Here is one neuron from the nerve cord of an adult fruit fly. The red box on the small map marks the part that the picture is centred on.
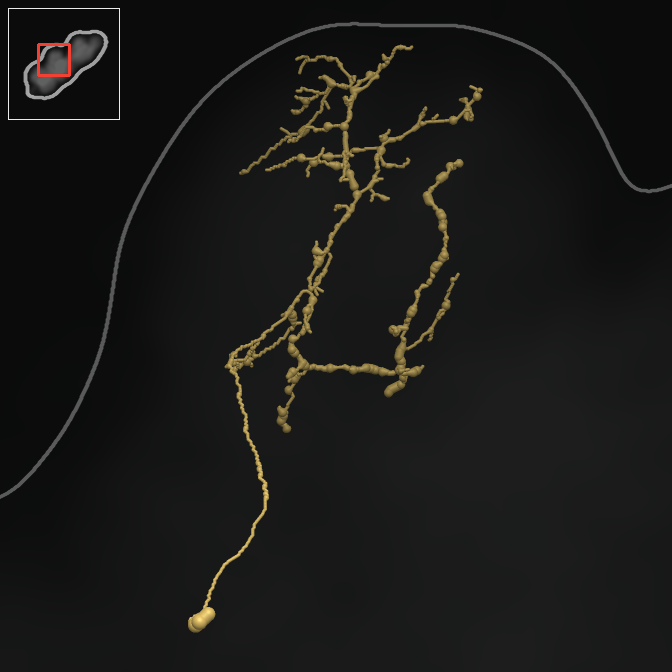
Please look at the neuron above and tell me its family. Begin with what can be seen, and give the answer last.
The picture shows dozens of branch ends. In this view it is taller than it is wide. Its broad class is nerve-cord intrinsic neuron. Its family is hemilineage 14A.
